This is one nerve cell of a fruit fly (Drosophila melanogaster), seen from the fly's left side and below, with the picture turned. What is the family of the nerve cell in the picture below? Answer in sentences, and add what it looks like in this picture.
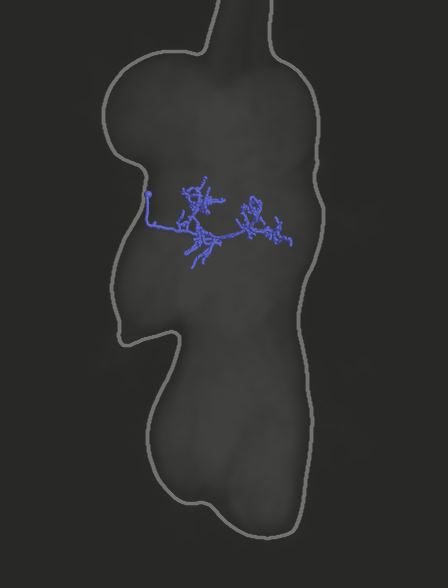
The family is hemilineage 08A. Its broad class is nerve-cord intrinsic neuron. In this view it is wider than it is tall.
